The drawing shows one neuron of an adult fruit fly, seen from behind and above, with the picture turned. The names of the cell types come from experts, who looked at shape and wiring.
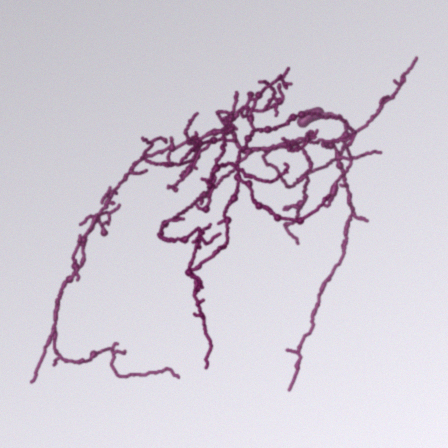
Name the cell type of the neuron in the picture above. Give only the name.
IN16B090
